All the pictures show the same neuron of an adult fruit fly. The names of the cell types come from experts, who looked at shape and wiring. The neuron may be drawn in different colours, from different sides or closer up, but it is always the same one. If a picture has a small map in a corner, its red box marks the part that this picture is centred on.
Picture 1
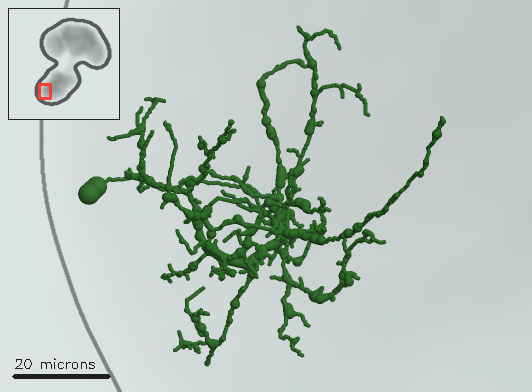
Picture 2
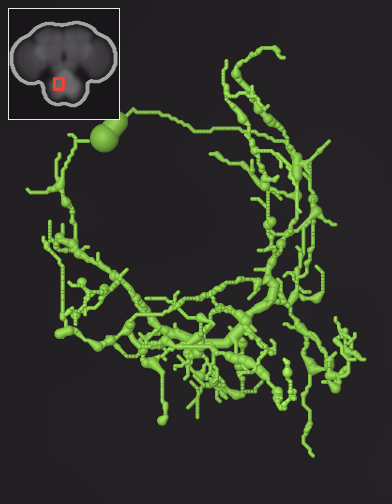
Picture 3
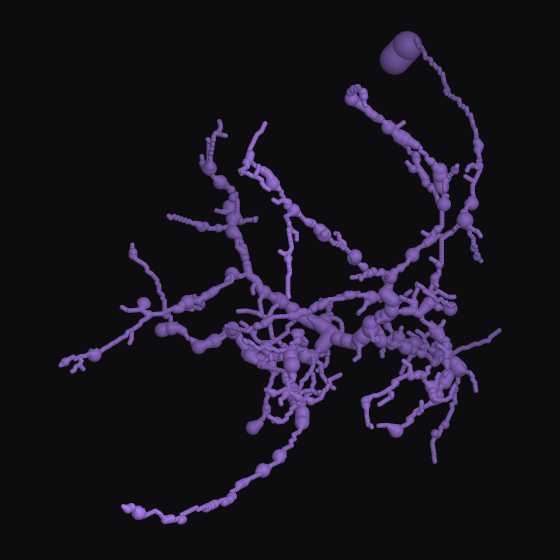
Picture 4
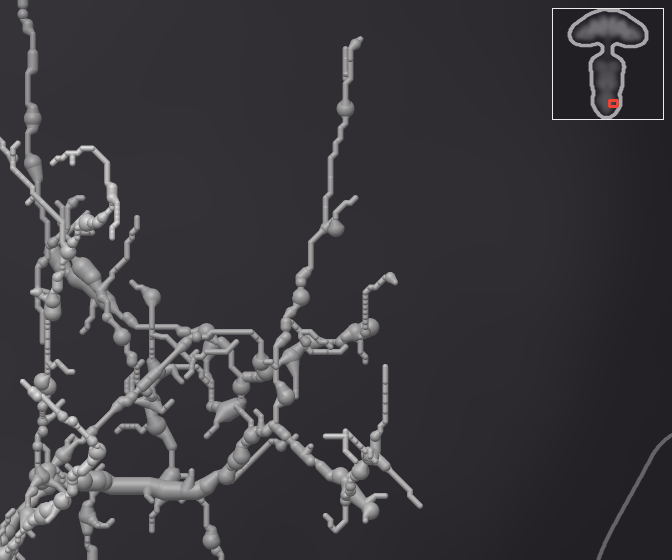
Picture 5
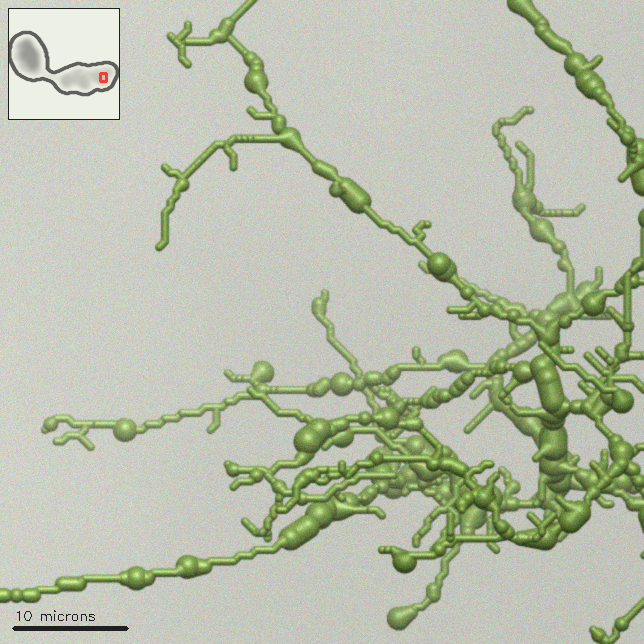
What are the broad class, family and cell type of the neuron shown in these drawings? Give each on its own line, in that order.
nerve-cord intrinsic neuron
hemilineage 20A.22A
IN20A.22A048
